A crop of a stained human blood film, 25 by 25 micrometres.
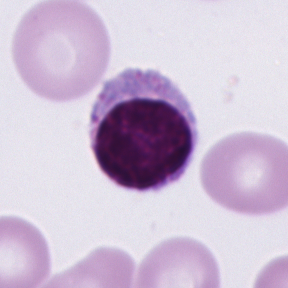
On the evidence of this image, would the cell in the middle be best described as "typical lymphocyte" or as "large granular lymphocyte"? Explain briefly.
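It is a large granular lymphocyte rather than a typical lymphocyte. The cell measures about 10 micrometres across, and its round nucleus about 8 micrometres; the nucleus lies toward the bottom of the cell and has no indentation, fold or lobes. The cytoplasm forms a crescent mostly above the nucleus and leaves only a thin rim below it.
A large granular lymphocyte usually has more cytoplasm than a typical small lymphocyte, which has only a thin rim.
The cytoplasm is pale bluish-lilac and shows scattered fine purplish specks.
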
